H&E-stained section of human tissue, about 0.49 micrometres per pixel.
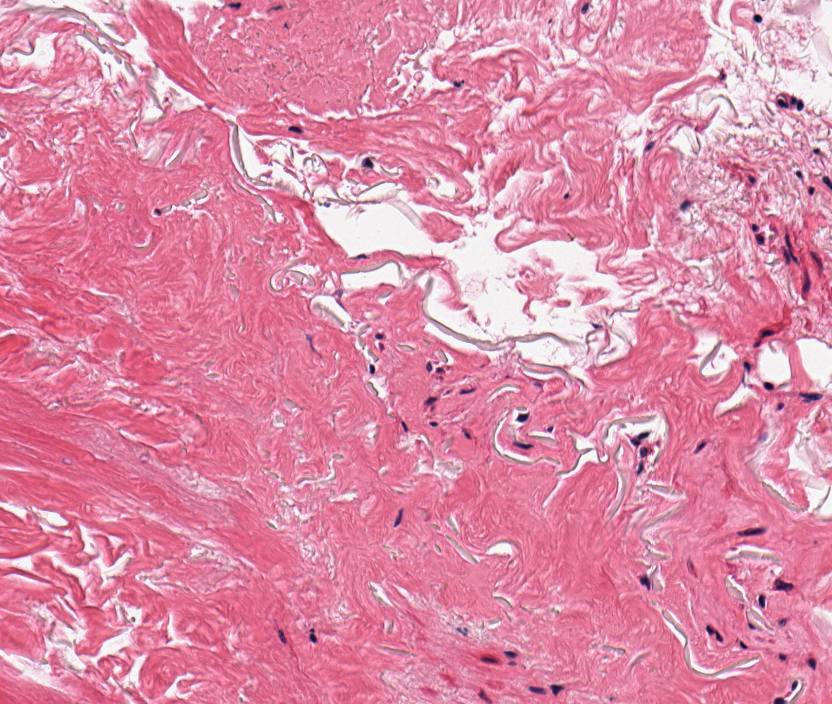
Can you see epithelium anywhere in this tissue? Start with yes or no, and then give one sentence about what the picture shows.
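No. No epithelium is present anywhere in the field.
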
